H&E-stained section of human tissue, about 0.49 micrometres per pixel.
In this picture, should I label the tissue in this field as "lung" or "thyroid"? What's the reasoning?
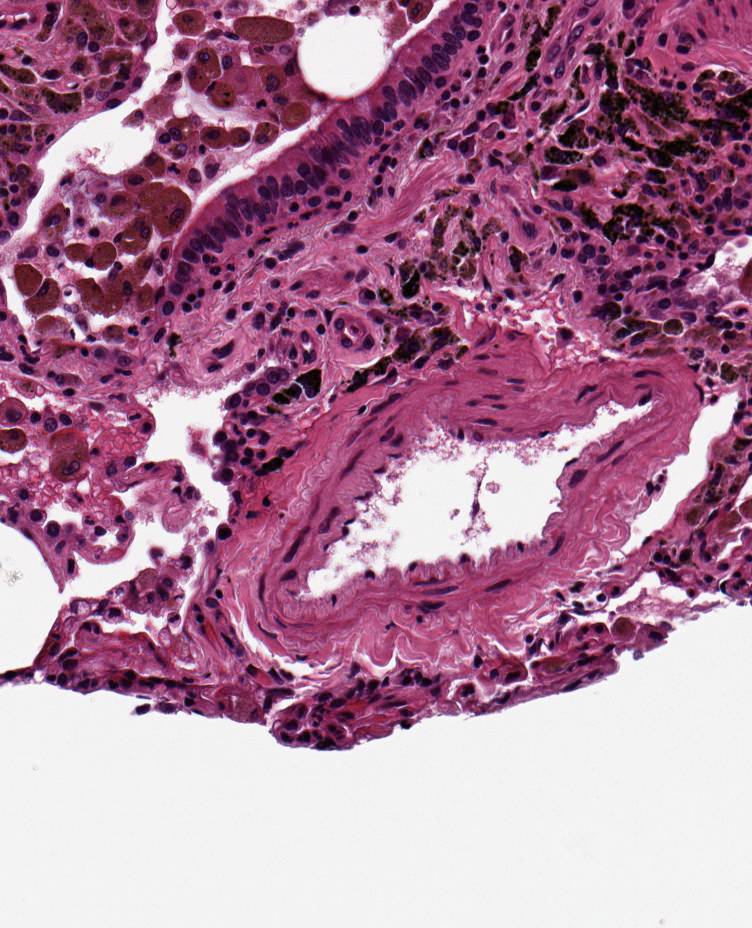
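It's lung.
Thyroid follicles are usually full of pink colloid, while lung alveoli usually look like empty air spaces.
The spaces at the upper left hold large rounded cells with abundant golden-brown cytoplasm rather than colloid. Clumps of black granular pigment lie at the upper right and along the central vessel's upper left side. That vessel's wall nuclei are elongated, running circumferentially around the lumen. Pink fibrous stroma with scattered small dark nuclei separates the columnar epithelium from the vessel.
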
